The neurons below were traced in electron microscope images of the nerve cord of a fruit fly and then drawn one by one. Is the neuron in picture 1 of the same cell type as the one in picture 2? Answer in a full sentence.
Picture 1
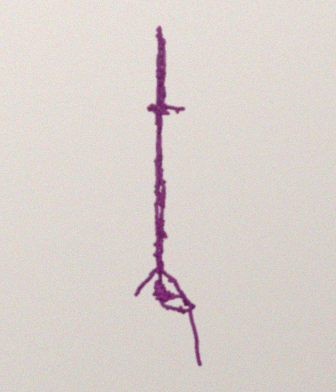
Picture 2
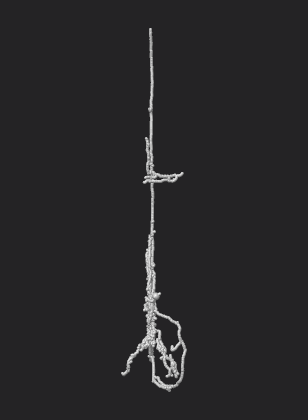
They are of different cell types.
